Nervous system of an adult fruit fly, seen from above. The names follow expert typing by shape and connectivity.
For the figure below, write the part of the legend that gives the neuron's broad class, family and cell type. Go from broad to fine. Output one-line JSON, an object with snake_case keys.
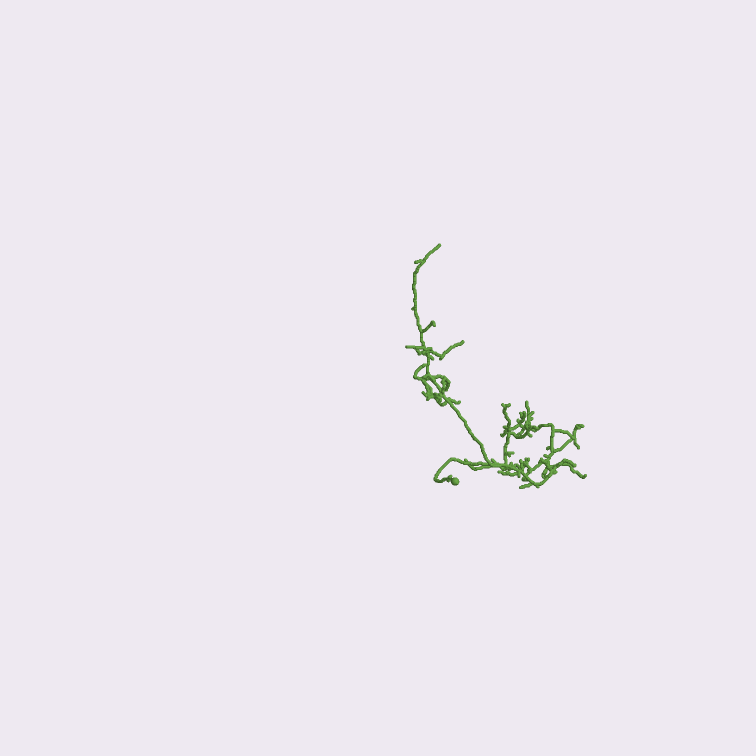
{"broad_class": "central-brain intrinsic neuron", "family": "hemilineage DM3_dorso_lateral", "cell_type": "SMP330"}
